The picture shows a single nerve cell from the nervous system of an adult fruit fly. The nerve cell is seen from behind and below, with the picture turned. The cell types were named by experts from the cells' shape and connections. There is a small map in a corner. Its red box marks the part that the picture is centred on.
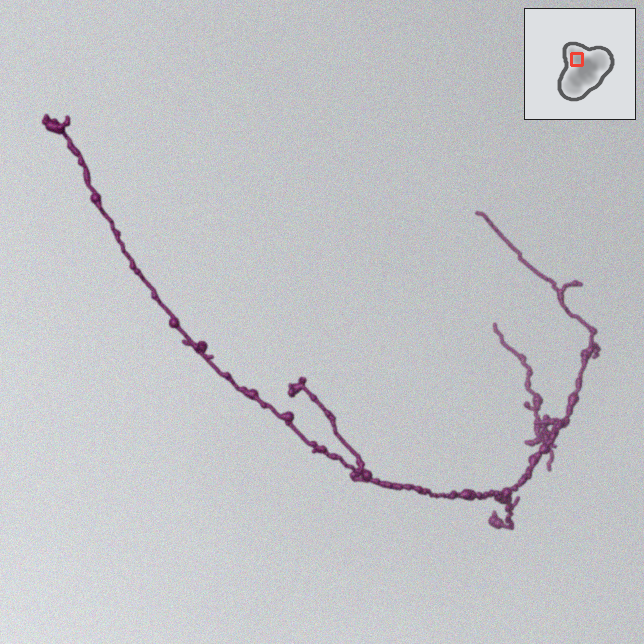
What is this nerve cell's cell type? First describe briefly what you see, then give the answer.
The drawing shows no cell body. As drawn here it is wider than it is tall. It is a sensory neuron entering the nerve cord. It is of cell type SNta42.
